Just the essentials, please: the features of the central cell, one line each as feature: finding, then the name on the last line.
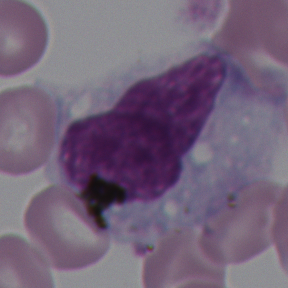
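Nucleus: elongated and irregular, broad at lower left
Taper: narrowing toward the upper right
Cytoplasm: pale greyish-blue, no coarse granules
Spots: a few small, clear, round, right of the nucleus
So, name: monocyte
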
